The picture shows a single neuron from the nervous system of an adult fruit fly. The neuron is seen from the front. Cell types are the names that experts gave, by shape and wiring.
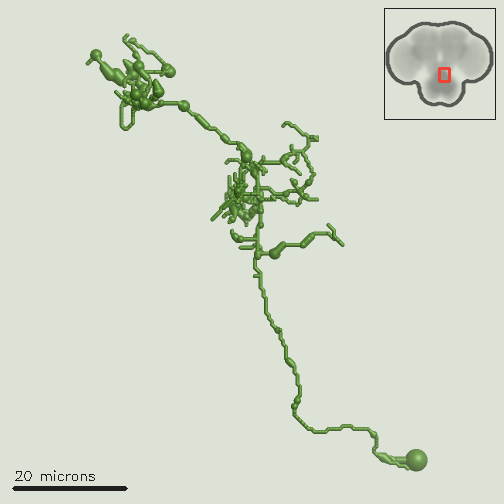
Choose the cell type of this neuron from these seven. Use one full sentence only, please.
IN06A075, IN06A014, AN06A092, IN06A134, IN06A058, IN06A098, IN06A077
Typed by cell type, the neuron is IN06A134.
